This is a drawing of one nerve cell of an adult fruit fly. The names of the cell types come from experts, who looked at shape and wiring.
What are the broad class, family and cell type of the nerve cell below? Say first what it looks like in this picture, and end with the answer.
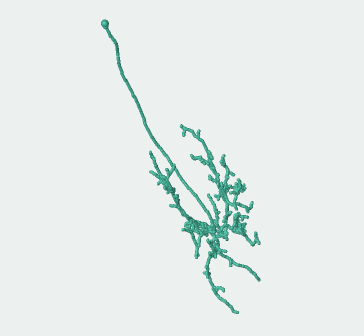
Its cell body lies at the upper left of the picture. As drawn here it is taller than it is wide. Its broad class is nerve-cord intrinsic neuron. The family is hemilineage 00A. Its cell type is IN00A067.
